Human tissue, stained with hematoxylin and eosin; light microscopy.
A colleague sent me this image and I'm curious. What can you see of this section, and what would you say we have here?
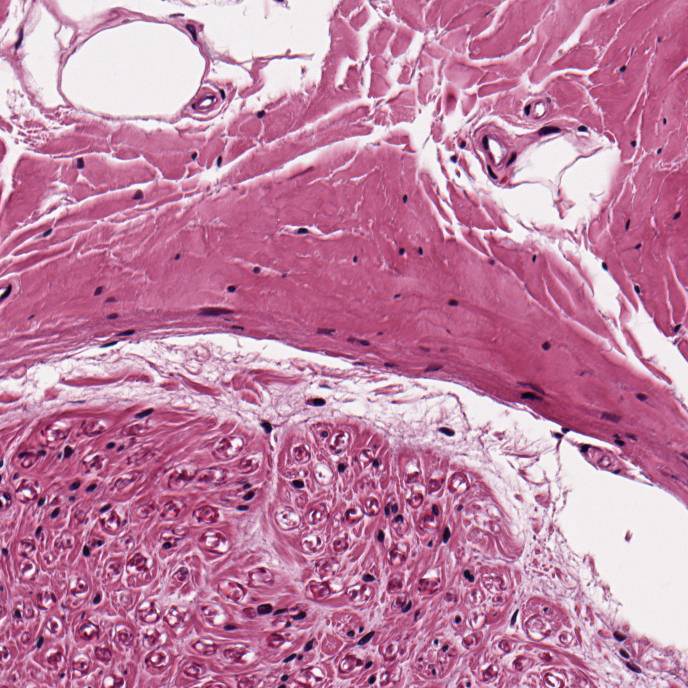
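So the upper half is dense pink fibrous tissue, and a packed mass of small round profiles fills the lower left. Small dark, mostly elongated nuclei lie scattered between those profiles, not inside them. In the broad middle band, collagen fibres run roughly horizontally in a gentle curve. Nuclei in the dense fibrous tissue are sparse, small, dark and spindle-shaped. It's the tibial nerve.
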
